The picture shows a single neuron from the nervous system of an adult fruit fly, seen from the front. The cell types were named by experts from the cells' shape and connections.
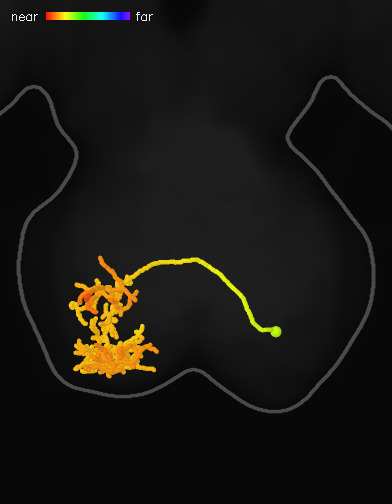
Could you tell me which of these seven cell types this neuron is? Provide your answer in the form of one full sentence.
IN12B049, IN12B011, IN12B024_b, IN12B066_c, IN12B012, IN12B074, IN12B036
It is the cell type IN12B036 to which this neuron belongs.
